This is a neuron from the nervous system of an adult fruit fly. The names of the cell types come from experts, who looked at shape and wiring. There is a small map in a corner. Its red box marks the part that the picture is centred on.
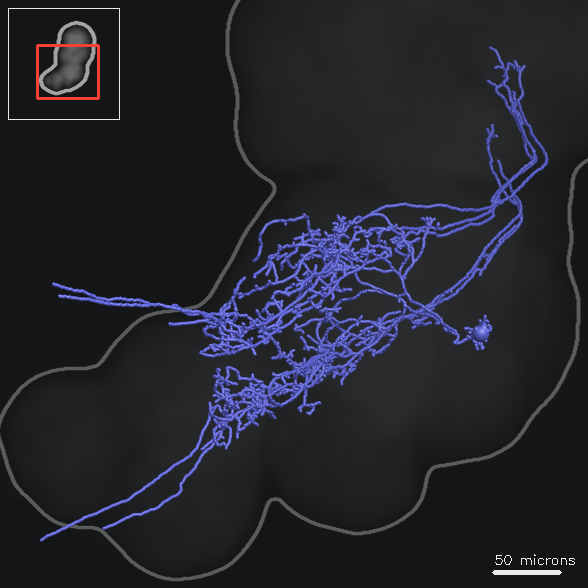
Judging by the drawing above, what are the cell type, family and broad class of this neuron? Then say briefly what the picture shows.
Its cell type is EA00B006. Its family is hemilineage 00B. This is an ascending efferent neuron. The cell body can be seen on the right of the picture. By the scale bar it is about 400 microns wide in this view. Dozens of branch ends can be seen.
